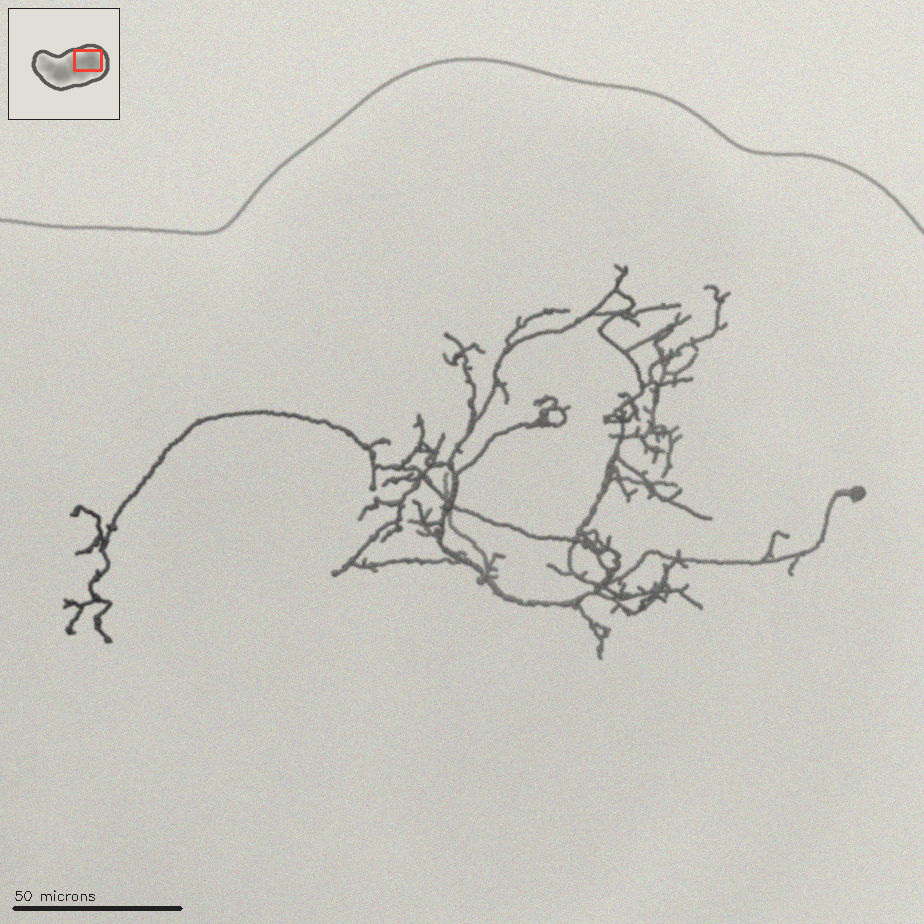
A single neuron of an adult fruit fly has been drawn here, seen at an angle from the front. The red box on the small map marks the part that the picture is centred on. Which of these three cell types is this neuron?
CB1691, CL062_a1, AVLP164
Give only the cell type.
CL062_a1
